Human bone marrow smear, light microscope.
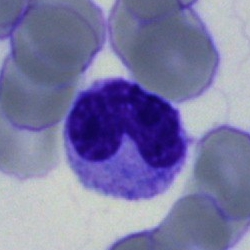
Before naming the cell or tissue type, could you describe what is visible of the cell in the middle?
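Start with the nucleus: it is deeply indented from below, so it takes a horseshoe shape, and its chromatin is dark purple and coarsely clumped. Most of the pale lilac cytoplasm lies beneath it and holds fine, faint purplish granules. This cell is a band neutrophil.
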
